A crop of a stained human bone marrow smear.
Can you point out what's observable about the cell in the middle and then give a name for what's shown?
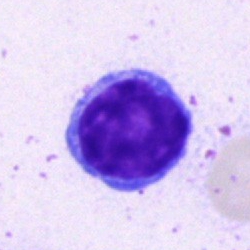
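Let me see: the outline is roughly round. The cytoplasm is blue and forms only a thin rim around the nucleus. The chromatin is deeply stained and clumped. This cell is a lymphocyte.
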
